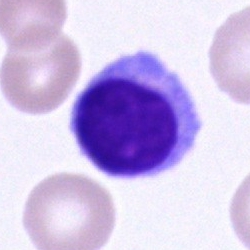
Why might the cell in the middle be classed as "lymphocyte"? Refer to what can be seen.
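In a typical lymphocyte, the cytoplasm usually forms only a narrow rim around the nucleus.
The nucleus of this lymphocyte fills most of the cell and leaves a narrow rim of cytoplasm, in keeping with that. The chromatin stains dense and dark purple. The nucleus lies off-centre, toward the left side of the cell. Along its upper right edge, the cell border is slightly irregular.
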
